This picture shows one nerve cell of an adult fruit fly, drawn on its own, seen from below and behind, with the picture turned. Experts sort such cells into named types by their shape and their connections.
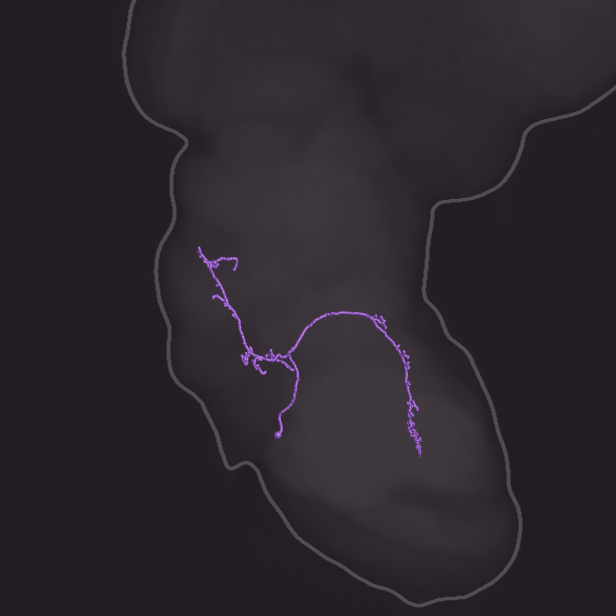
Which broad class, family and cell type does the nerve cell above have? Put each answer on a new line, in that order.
central-brain intrinsic neuron
hemilineage VESa2
VES037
